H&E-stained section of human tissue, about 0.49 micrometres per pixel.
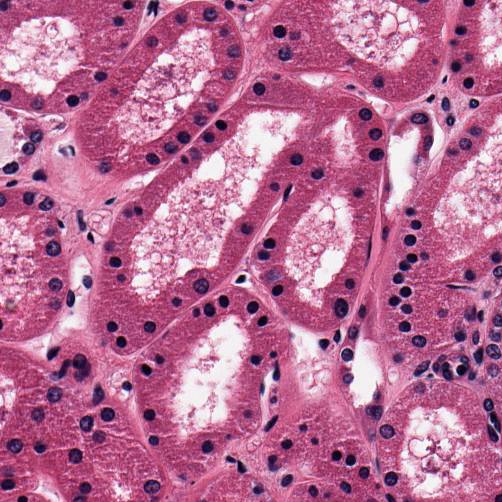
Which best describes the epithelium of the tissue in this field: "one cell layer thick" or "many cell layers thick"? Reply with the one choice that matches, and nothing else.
One cell layer thick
